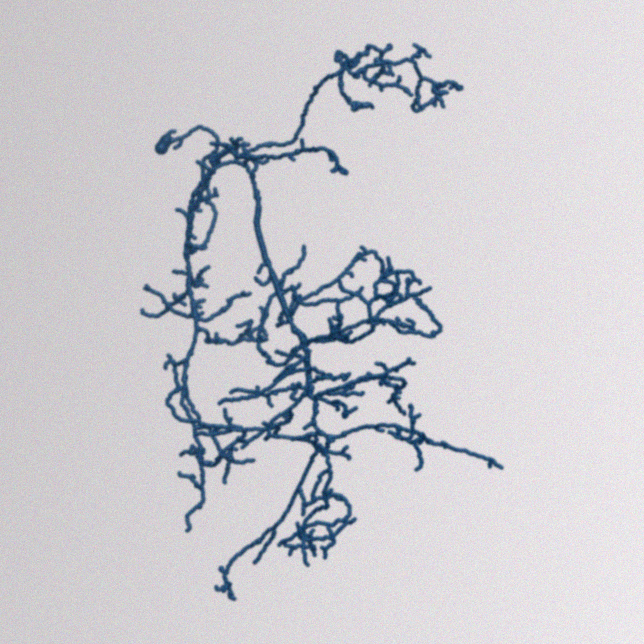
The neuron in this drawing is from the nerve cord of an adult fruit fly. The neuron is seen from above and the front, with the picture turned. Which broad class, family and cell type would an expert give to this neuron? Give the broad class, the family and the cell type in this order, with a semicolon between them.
nerve-cord intrinsic neuron; hemilineage 03A; IN03A028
